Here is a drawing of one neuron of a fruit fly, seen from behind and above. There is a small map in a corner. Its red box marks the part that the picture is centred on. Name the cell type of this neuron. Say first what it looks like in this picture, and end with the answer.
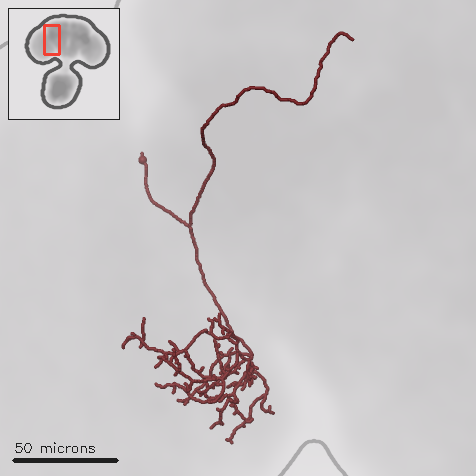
By the scale bar it is about 200 microns tall in this view. As drawn here it is taller than it is wide. This is a visual projection neuron. Its cell type is LC28.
